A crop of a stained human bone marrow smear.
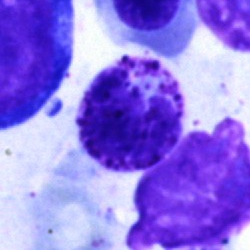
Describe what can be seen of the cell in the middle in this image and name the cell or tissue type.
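Granules of clearly unequal size are present. Most of the nuclear outline is obscured by granules lying over it. A small paler zone is located near the top of the cell. No distinct vacuoles are evident. The cell is a basophil.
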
